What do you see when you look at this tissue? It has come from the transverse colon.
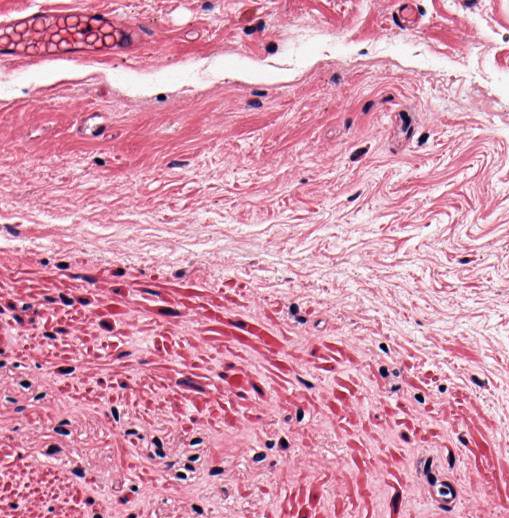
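Start at the top of the field, where the fibrous tissue is sparsely cellular. Its few nuclei are dark and elongated, lying along the collagen. The lower part is clearly more cellular. There, elongated and oval dark nuclei lie closely crowded among deeper pink strands. Last, in the top left corner, notice a cluster of closely packed small round pink profiles.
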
